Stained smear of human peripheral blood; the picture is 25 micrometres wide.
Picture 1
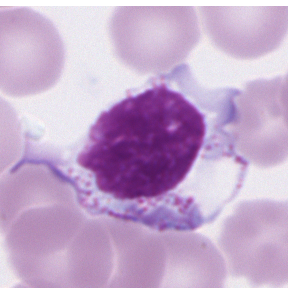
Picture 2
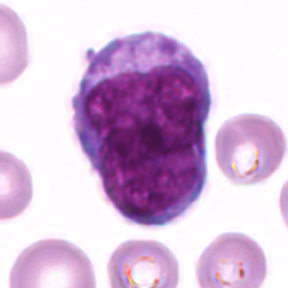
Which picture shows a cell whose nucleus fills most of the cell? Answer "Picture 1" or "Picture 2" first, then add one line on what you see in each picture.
Picture 2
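In picture 1: The cytoplasm is abundant and lies mostly below and to the right of the nucleus.
In picture 2: The cytoplasm is scant and widest above the nucleus.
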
